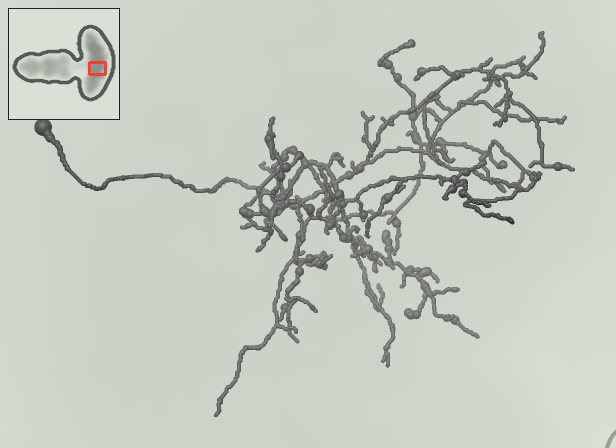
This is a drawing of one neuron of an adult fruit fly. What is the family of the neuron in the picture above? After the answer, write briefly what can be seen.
Its family is hemilineage DM6_dorso_lateral. Its broad class is central-brain intrinsic neuron. It is in the brain and does not reach the nerve cord. Dozens of branch ends can be seen.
